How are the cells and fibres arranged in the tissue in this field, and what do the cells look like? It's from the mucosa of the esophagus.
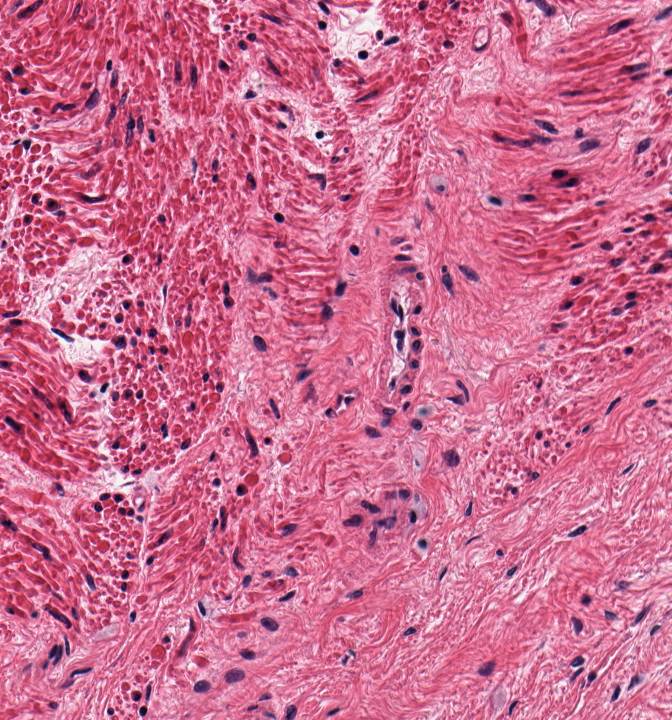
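Pale pink, wavy collagenous stroma lies between the bundles and is most abundant toward the lower right. Near the centre of the field runs a small thin-walled vessel whose narrow lumen is lined by flattened nuclei. Epithelium and glands are absent from the entire field. No fat cells are seen.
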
